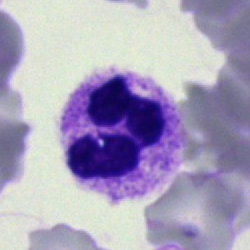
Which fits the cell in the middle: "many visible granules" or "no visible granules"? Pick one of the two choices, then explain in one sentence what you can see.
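Many visible granules. Fine violet granules are spread evenly through the cytoplasm.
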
